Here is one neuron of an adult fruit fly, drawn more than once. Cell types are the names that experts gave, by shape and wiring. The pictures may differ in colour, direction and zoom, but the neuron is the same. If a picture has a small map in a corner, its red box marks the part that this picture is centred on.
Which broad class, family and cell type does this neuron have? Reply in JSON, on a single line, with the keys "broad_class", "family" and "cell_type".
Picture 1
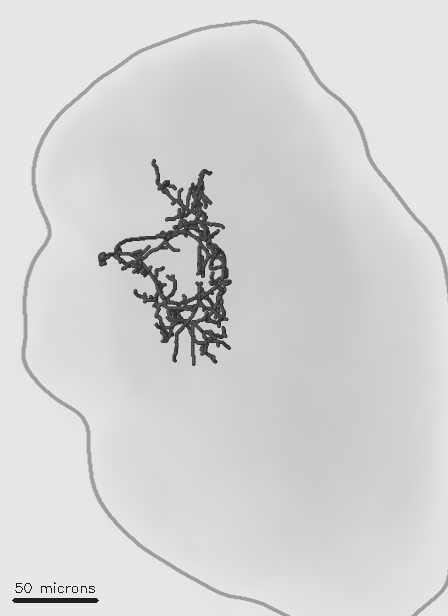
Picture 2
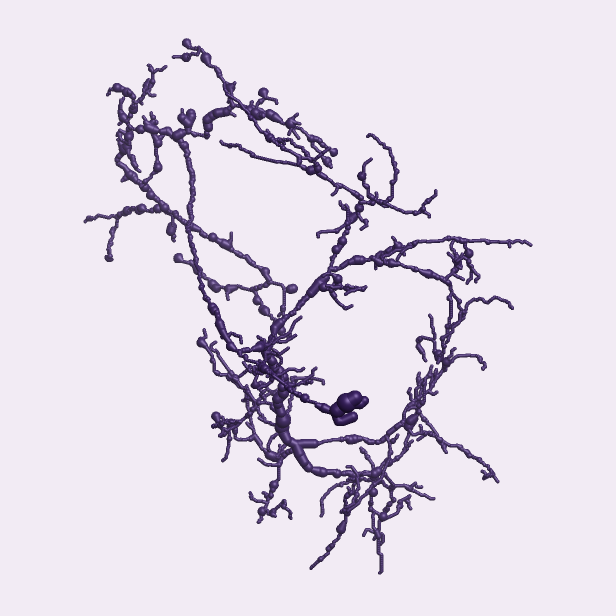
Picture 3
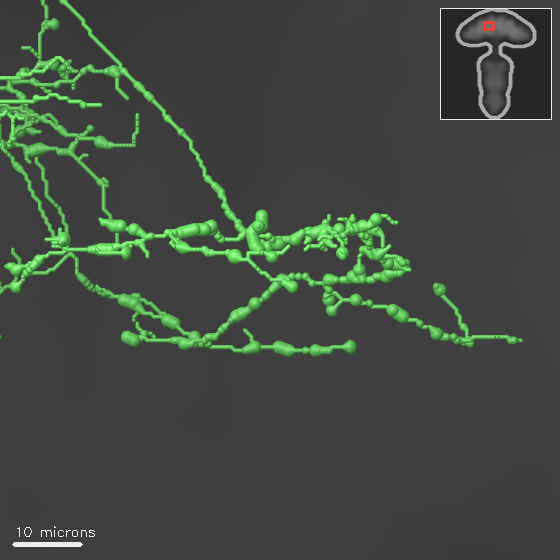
{"broad_class": "central-brain intrinsic neuron", "family": "hemilineage VLPa1_medial", "cell_type": "aSP10A_a"}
